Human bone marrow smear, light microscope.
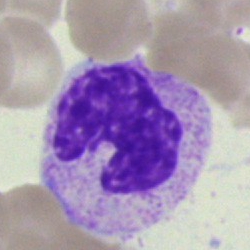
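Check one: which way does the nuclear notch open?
Downward; the notch is deep and faces the bottom of the cell.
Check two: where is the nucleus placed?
In the upper part, with more cytoplasm below.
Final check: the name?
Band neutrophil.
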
